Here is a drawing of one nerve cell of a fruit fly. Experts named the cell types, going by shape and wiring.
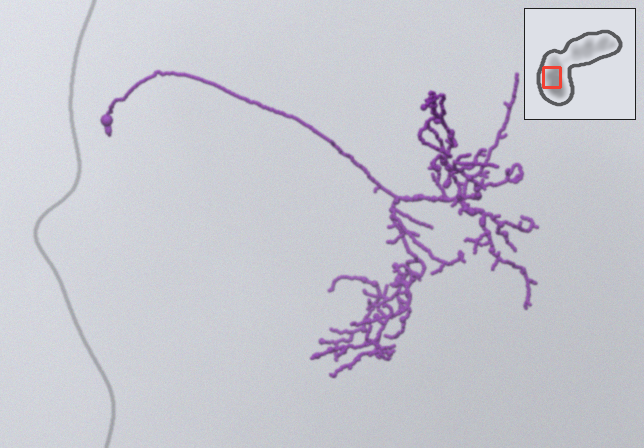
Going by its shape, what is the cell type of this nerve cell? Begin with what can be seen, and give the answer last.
The cell body can be seen at the upper left of the picture. The picture shows dozens of branch ends. This is a central-brain intrinsic neuron. It is of cell type AMMC018.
